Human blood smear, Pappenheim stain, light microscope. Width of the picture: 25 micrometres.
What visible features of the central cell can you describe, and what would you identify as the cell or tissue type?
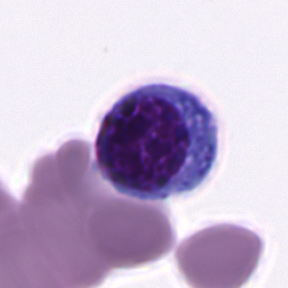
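Looking at the outline first, it is round and smooth. The chromatin comes across as dark purple and coarsely clumped. The cytoplasm makes a crescent, broadest on the right side of the cell. I can't find any coarse granules in it. This is a plasma cell.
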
